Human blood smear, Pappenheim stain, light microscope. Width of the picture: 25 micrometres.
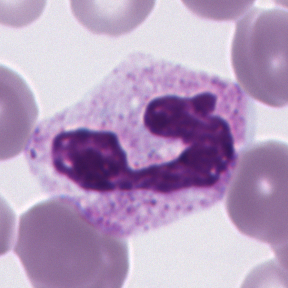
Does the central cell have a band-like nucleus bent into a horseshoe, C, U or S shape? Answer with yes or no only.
Yes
